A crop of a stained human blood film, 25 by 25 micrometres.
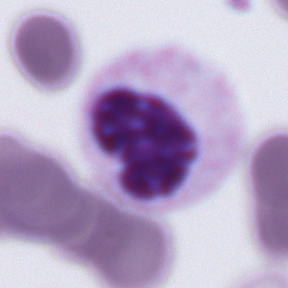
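Segmented neutrophil: the central one here, with a roughly round, smooth outline. You'll see its chromatin is dark and coarsely clumped. Around it there's plenty of very pale pink cytoplasm holding fine, faint pinkish granules.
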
